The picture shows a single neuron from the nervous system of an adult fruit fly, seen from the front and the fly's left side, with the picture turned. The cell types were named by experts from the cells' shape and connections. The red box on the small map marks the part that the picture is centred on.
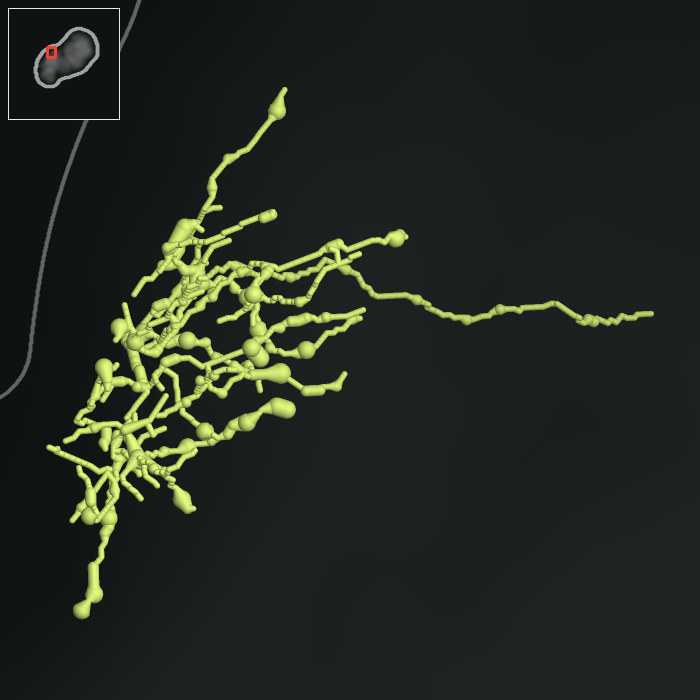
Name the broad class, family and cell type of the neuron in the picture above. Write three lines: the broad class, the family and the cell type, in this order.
nerve-cord intrinsic neuron
hemilineage 01B
IN01B086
